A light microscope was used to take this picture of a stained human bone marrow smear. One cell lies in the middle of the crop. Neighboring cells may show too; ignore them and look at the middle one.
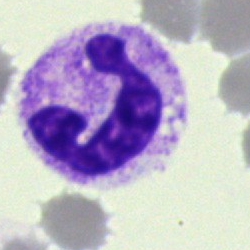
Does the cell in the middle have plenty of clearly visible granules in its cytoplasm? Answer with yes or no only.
Yes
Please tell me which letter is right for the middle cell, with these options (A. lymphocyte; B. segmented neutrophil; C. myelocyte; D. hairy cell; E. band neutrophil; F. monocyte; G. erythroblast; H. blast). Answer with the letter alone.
B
